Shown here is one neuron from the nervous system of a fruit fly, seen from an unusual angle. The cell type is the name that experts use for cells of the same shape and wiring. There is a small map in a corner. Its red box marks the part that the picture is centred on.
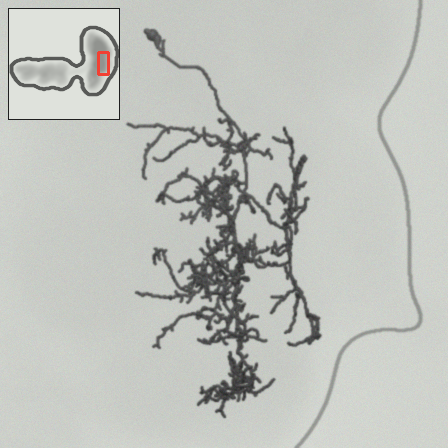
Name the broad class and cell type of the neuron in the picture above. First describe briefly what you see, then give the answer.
It is in the brain and does not reach the nerve cord. The picture shows dozens of branch ends. Its broad class is central-brain intrinsic neuron. It is of cell type GNG063.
